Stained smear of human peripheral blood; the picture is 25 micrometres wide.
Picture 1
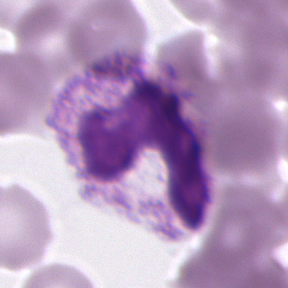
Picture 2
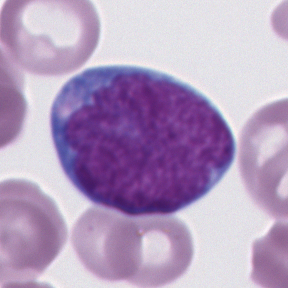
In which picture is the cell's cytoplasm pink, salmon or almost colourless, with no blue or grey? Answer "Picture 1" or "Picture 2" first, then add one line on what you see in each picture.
Picture 1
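In picture 1: The cytoplasm is plentiful, with a pale, nearly colourless background.
In picture 2: The cytoplasm stains deep blue.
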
